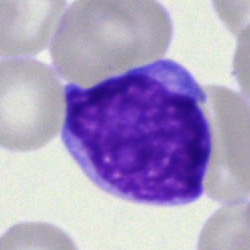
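Blast: the central cell of a stained human bone marrow smear, seen by light microscopy. Its outline is irregular and somewhat angular, not smoothly round. The nucleus fills most of the cell, and the scant cytoplasm forms only a narrow rim around it. No granules are visible in the cytoplasm.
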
